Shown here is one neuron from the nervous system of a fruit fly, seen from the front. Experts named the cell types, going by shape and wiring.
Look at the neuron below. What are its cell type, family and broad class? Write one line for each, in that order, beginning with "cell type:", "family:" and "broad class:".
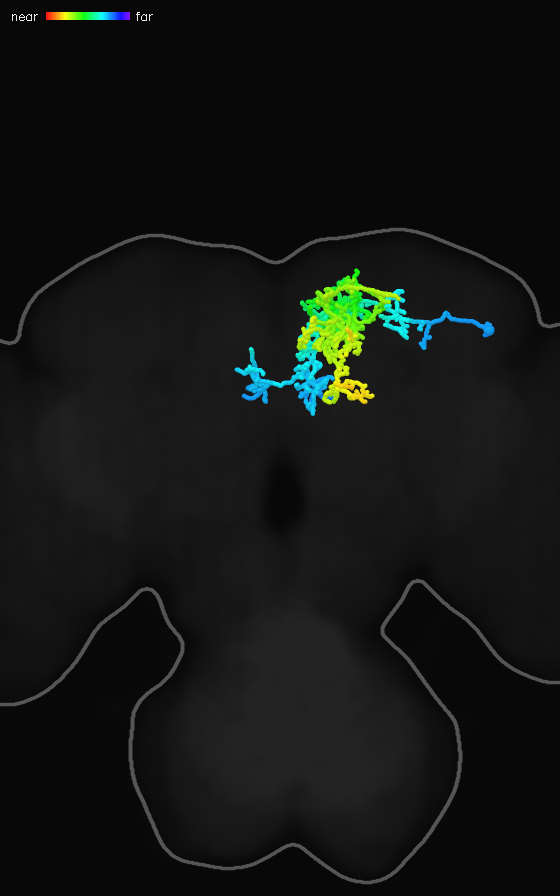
cell type: SMP185
family: hemilineage DL2_dorsal
broad class: central-brain intrinsic neuron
